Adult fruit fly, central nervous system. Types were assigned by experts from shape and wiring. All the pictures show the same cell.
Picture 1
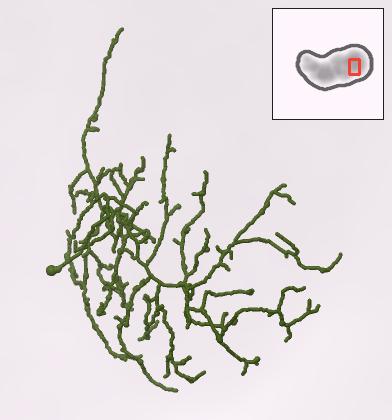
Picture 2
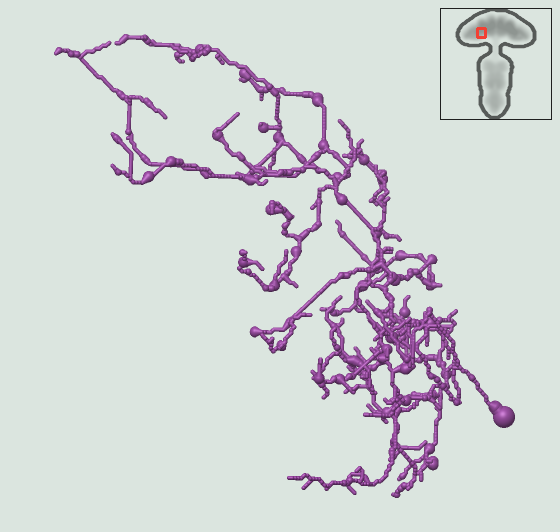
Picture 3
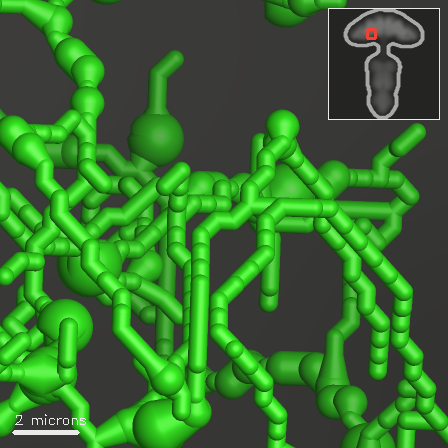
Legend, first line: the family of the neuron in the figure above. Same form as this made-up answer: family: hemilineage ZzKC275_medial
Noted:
family: Li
